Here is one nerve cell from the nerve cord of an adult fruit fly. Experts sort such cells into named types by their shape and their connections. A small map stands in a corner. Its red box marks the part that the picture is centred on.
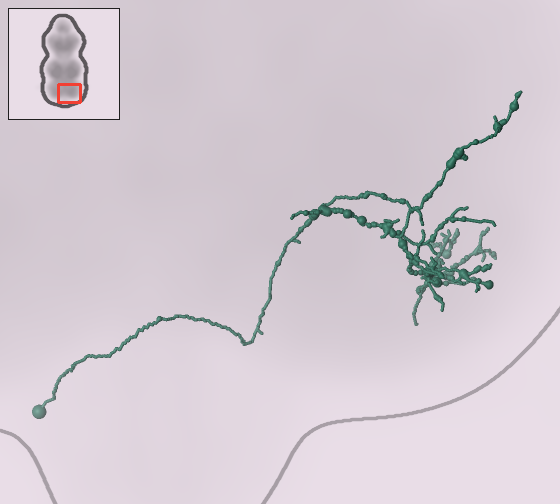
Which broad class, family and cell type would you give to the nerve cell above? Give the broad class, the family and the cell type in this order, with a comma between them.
nerve-cord intrinsic neuron, hemilineage 14A, IN14A110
